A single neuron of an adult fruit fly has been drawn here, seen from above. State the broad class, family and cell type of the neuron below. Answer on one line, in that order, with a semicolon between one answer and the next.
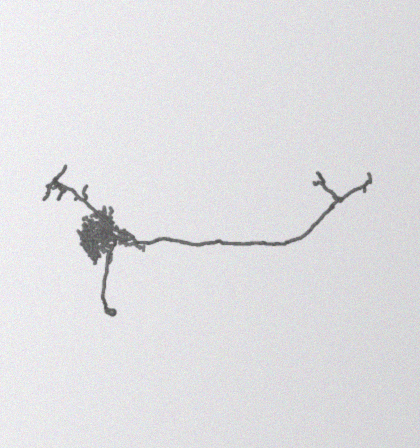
central-brain intrinsic neuron; hemilineage VLPl&p2_posterior; WED114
